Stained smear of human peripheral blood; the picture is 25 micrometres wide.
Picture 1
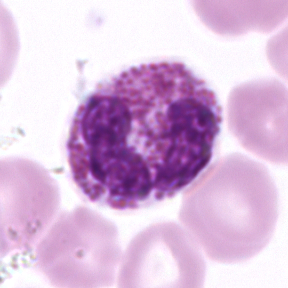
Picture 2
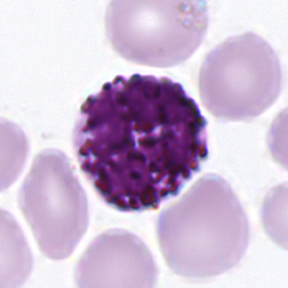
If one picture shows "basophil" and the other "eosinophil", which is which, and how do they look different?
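Picture 1 shows an eosinophil, and picture 2 shows a basophil. In picture 1 the granules are coarse, round and reddish-pink, while in picture 2 they are coarse and very dark purple to nearly black, scattered over the whole cell.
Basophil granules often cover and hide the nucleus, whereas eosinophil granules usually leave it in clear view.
So it is here: in picture 2 the granules lie over the nucleus and blur its borders, whereas in picture 1 the nucleus can be seen to have two lobes, one on the left side and one on the right side of the cell, with dark purple, coarsely clumped chromatin. At the edge of the basophil the granules bulge, giving a beaded look, and little cytoplasm shows between them; what does show is pale pinkish-lilac, mostly at the left edge. The eosinophil is about 14 by 12 micrometres, and the basophil about 12 micrometres across.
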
